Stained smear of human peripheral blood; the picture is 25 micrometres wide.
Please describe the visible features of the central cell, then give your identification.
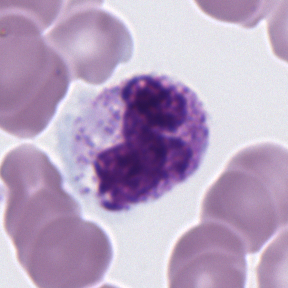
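Towards the right of this cell lies the nucleus, so more cytoplasm shows on the left. Its chromatin is dark purple and coarsely clumped, and no nucleoli can be seen. Some purple granules also lie over the nuclear edges. It is a segmented neutrophil.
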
